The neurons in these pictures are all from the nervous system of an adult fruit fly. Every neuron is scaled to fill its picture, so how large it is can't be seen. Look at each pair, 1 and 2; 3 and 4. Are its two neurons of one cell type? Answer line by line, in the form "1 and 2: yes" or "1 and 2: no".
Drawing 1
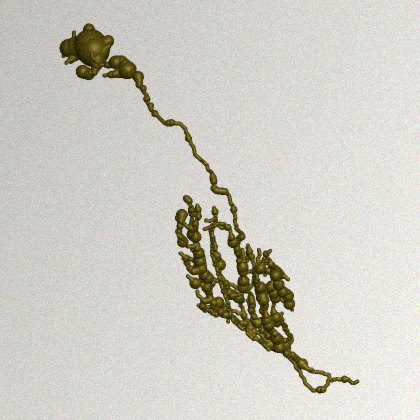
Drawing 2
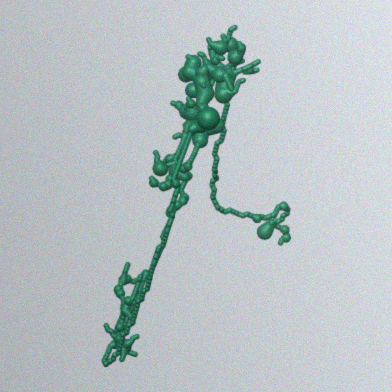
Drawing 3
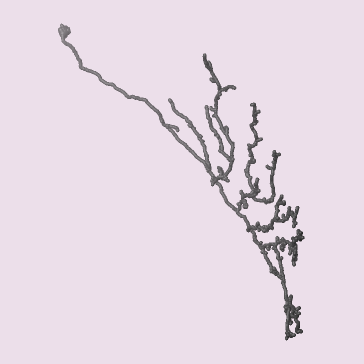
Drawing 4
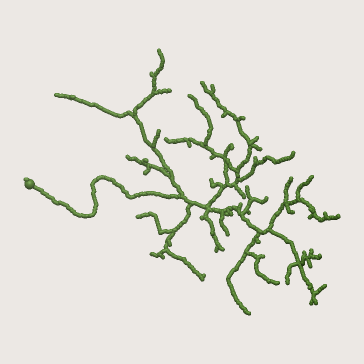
1 and 2: no
3 and 4: yes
